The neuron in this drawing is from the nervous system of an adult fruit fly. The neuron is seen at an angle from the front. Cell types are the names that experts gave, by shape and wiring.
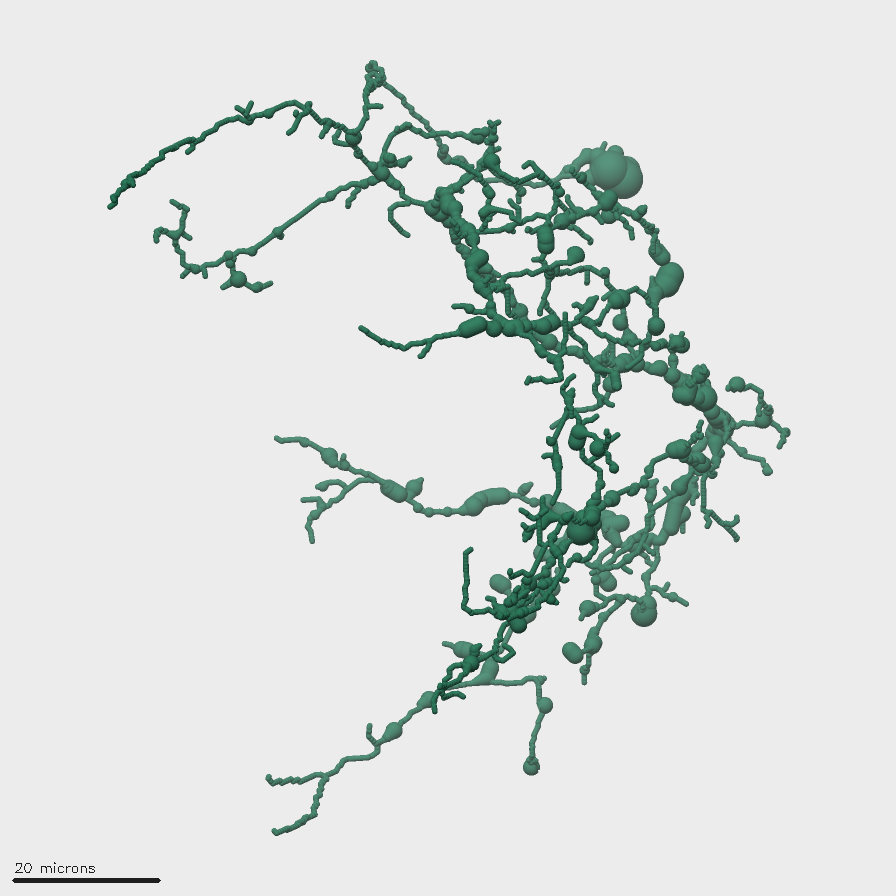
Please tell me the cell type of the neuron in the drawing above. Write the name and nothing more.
IN19A046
